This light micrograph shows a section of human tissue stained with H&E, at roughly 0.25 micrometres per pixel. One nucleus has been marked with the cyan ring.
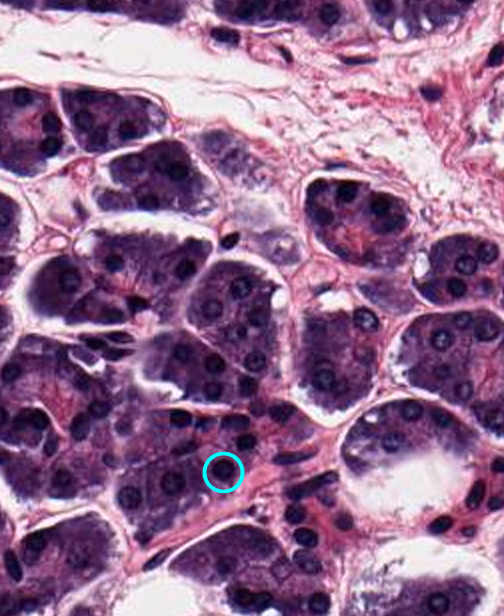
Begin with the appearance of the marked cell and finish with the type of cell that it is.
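The nucleus is round and darkly stained, fairly even throughout, without a visibly paler rim or clumps. The nucleus is about the same size as the neighbouring nuclei in the same cell group. The cell lies packed within a cluster of similar cells, with a pink fibrous strand running diagonally just below and to the right of it. It is a pancreatic acinar cell.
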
